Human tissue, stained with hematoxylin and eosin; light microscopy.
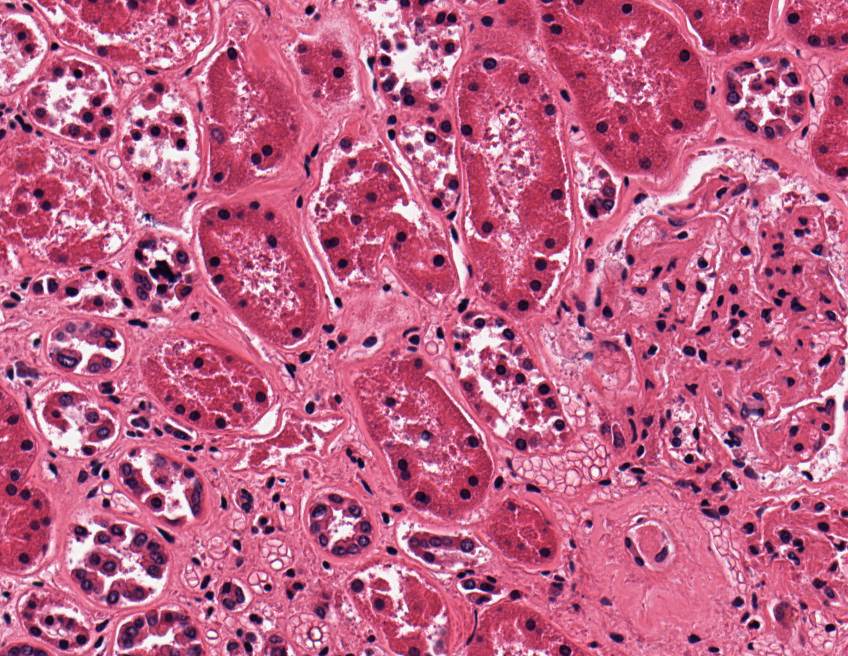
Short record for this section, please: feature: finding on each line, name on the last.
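Tubules: closely packed, cut in cross and oblique section, most of left half and centre
Larger tubule lining: abundant deep red granular cytoplasm, round dark nuclei
Vessel: small, narrow round lumen, thick pale pink homogeneous wall, bottom centre-right
Stroma: pink, fibrous, scattered small spindle-shaped nuclei
Name: renal cortex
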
